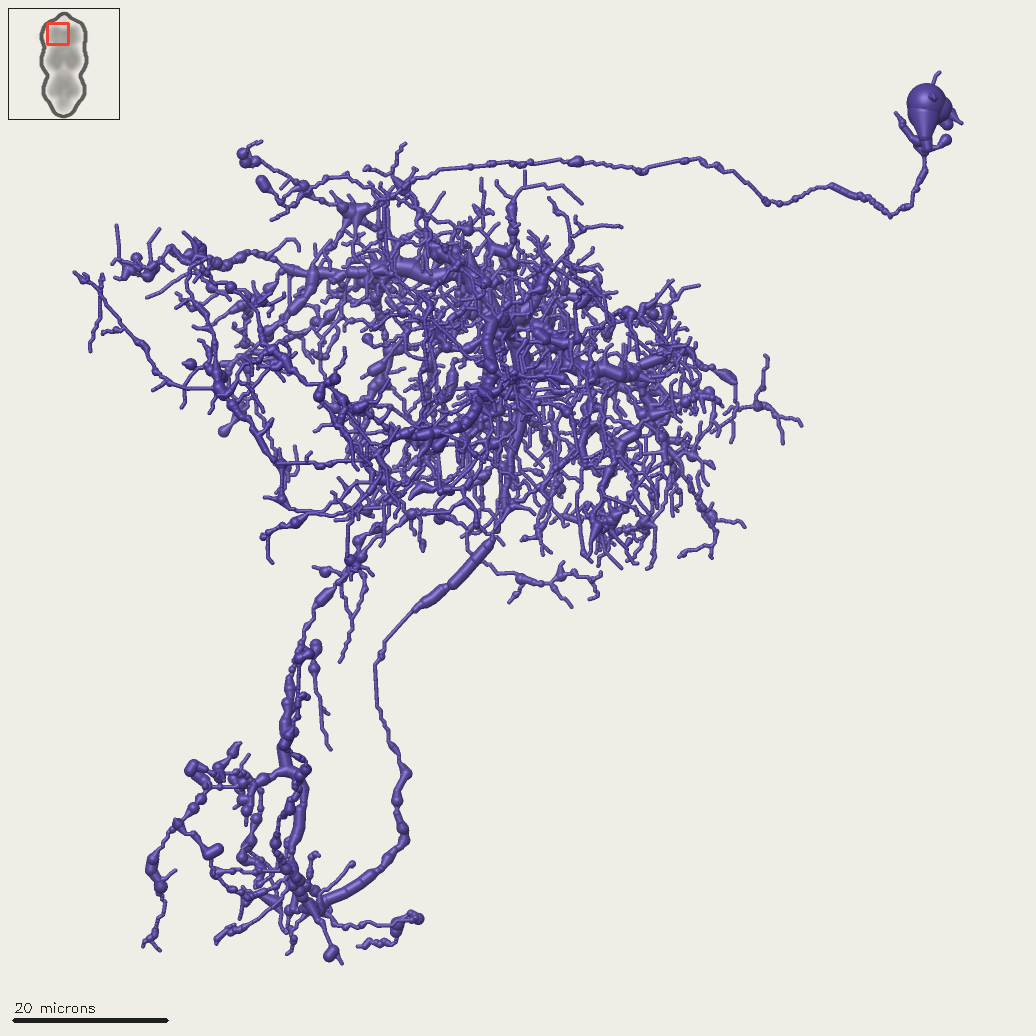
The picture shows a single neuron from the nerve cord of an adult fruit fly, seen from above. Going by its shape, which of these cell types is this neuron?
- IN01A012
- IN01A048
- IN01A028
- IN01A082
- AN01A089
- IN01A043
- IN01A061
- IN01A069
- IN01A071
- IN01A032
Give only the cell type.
IN01A012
